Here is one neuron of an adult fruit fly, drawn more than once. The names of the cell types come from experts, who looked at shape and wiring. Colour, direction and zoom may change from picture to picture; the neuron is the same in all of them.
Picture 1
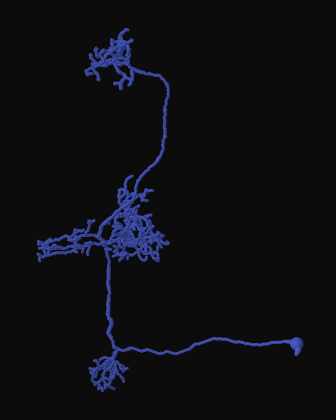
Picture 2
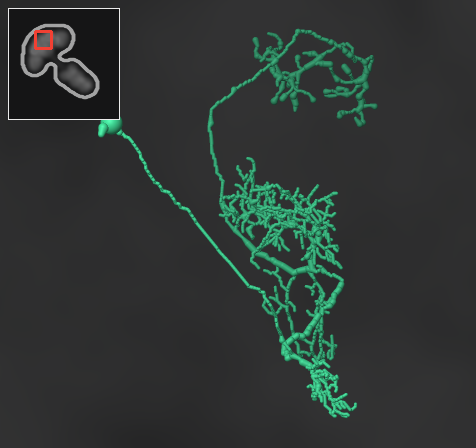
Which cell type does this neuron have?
PFL3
